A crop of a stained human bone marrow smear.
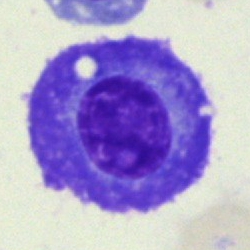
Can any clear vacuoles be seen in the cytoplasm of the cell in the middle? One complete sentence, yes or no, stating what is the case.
Yes, what the cytoplasm of this cell holds is one or more clear vacuoles.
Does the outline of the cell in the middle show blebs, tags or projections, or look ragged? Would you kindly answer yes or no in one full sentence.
Yes, the cell's outline is ragged or frayed, or carries projections, blebs or tags.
